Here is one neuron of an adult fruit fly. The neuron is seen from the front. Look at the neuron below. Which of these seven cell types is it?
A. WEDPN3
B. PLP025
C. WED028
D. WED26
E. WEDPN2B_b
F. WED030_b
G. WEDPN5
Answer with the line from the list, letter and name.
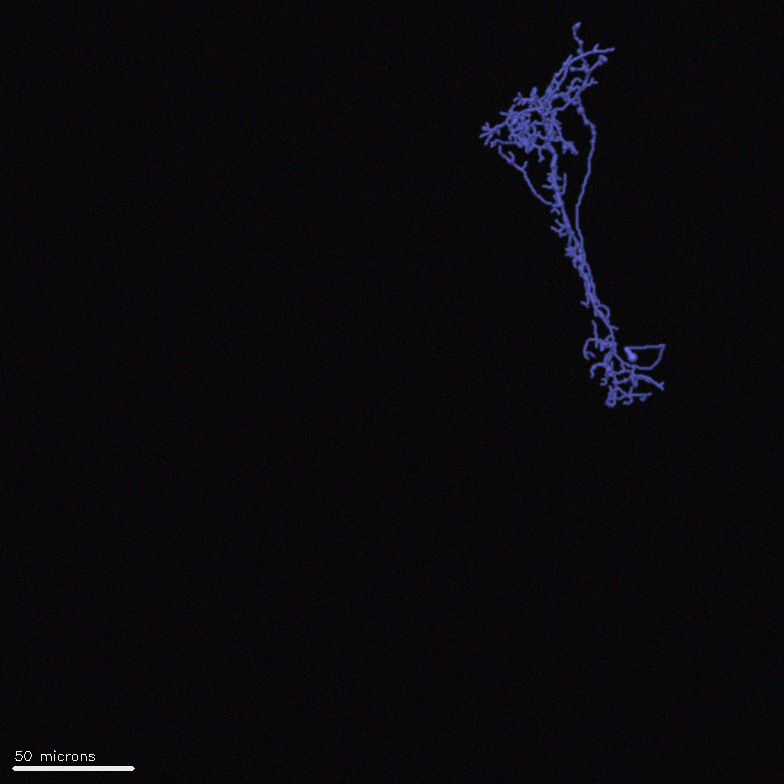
E. WEDPN2B_b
